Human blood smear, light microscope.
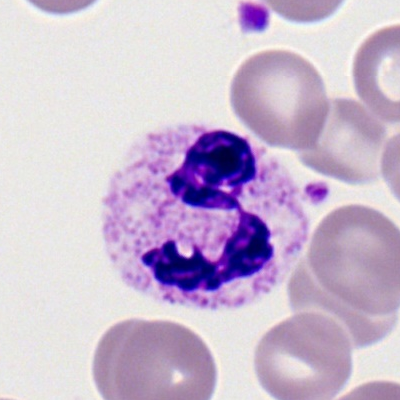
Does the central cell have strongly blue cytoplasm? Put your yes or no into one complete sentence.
No, what is seen in its cytoplasm is pink, salmon or almost no colour, without blue or grey.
